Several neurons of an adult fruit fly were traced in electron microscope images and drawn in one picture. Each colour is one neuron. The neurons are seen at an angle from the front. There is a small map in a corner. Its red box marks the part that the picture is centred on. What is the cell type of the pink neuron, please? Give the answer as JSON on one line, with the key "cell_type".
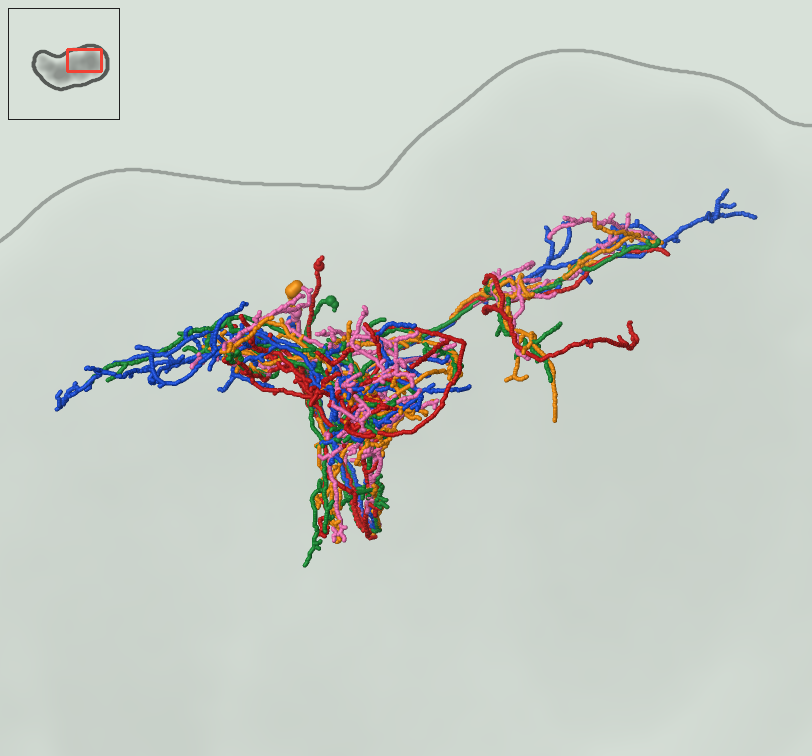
{"cell_type": "SMP476"}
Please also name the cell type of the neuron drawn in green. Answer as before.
{"cell_type": "CRE089"}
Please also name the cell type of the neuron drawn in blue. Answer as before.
{"cell_type": "CRE092"}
